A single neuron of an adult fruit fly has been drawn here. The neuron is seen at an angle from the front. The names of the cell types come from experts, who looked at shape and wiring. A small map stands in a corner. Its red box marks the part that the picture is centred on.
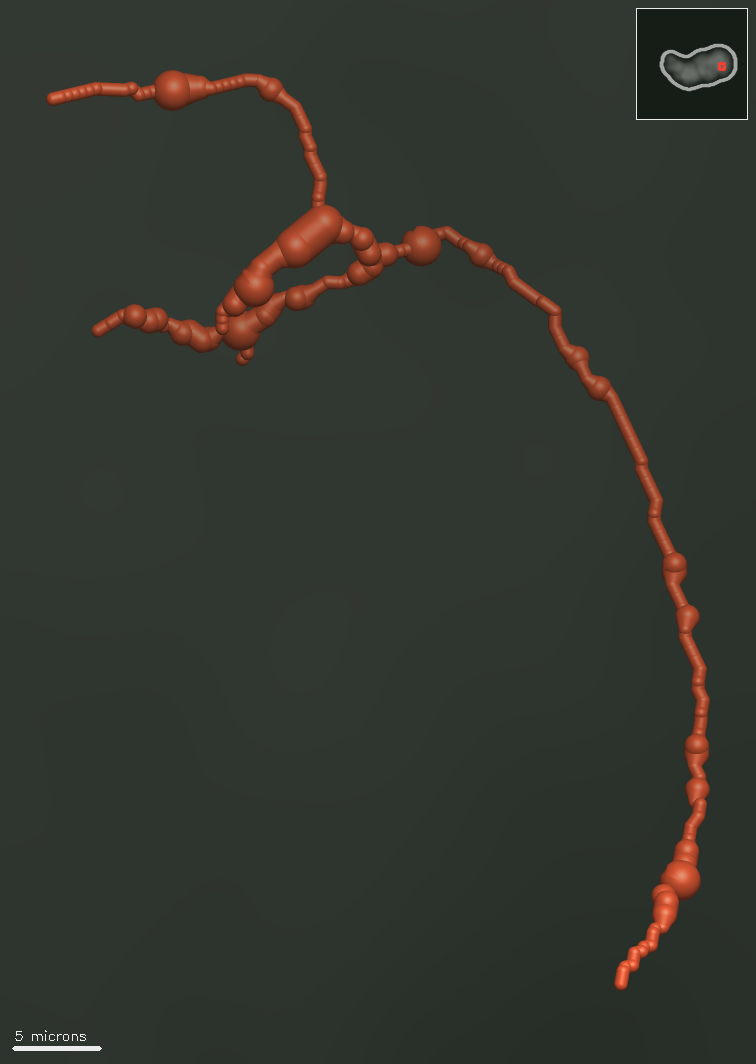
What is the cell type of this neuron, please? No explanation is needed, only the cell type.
ORN_DL2v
